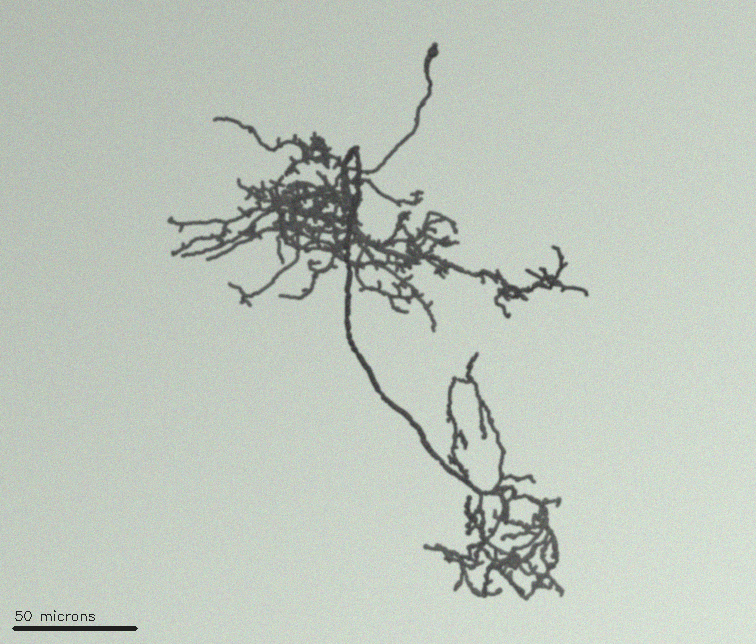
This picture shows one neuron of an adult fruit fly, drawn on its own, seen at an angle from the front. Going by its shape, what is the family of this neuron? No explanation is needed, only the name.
hemilineage SMPpm1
